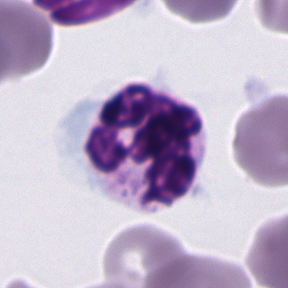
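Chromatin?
Dark purple, coarsely clumped.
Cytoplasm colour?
Pale lilac-pink.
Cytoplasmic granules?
Fine, violet, scattered below the nucleus.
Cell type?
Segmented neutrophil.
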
